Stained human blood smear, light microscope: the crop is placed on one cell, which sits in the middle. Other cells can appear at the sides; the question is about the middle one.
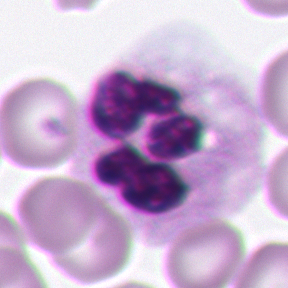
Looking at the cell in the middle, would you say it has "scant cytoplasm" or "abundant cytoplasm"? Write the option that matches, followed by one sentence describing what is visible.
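Abundant cytoplasm. The cytoplasm is abundant and pale pinkish-lilac.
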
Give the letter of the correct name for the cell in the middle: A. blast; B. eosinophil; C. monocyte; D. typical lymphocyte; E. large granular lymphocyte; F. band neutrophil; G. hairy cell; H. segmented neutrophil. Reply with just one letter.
H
